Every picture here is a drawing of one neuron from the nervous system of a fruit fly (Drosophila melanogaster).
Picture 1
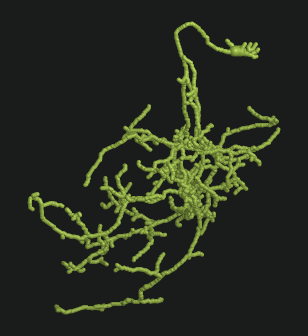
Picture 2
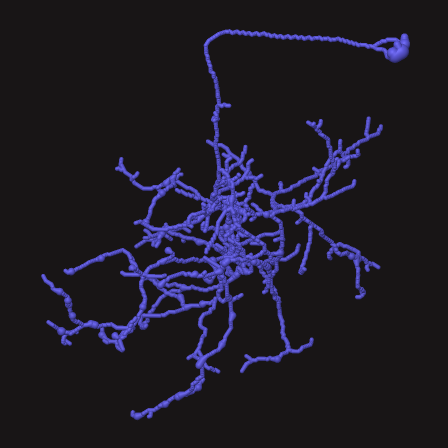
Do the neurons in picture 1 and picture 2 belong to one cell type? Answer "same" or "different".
same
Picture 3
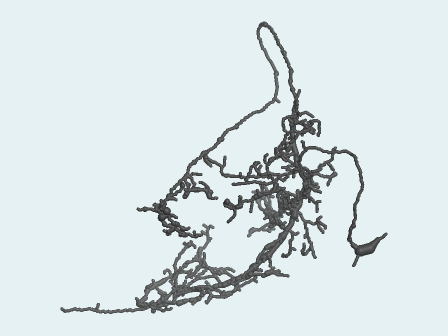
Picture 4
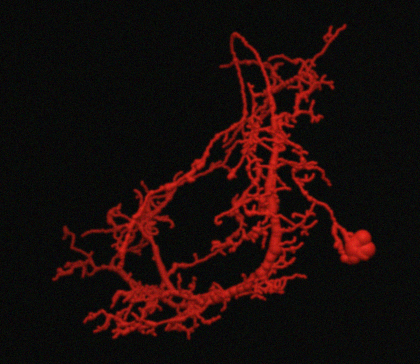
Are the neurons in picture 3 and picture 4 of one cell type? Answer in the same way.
same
